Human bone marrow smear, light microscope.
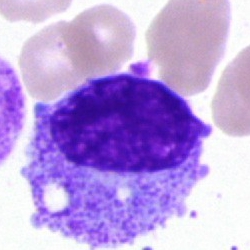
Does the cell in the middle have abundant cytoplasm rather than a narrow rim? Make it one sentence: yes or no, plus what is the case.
Yes, the cytoplasm forms a broad area around its nucleus.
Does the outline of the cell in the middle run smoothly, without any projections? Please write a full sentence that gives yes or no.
No, the cell lacks a smooth edge; its outline is rough.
